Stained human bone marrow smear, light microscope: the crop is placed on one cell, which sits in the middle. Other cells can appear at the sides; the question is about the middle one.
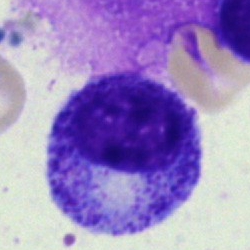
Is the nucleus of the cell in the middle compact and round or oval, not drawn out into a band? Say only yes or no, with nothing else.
Yes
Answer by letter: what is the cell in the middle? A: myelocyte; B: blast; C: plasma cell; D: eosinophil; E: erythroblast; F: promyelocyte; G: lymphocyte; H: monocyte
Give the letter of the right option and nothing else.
F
